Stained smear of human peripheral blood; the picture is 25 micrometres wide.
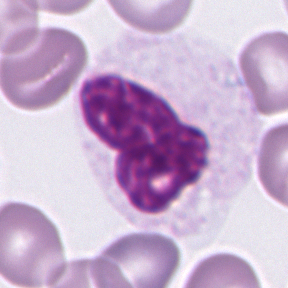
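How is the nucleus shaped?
Folded into two overlapping lobes.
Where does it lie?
Towards the left side, with more cytoplasm on the right.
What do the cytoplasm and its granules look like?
Very pale lilac, only slightly darker than the background, with fine, faint pinkish-purple granules scattered through it.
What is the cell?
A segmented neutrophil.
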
